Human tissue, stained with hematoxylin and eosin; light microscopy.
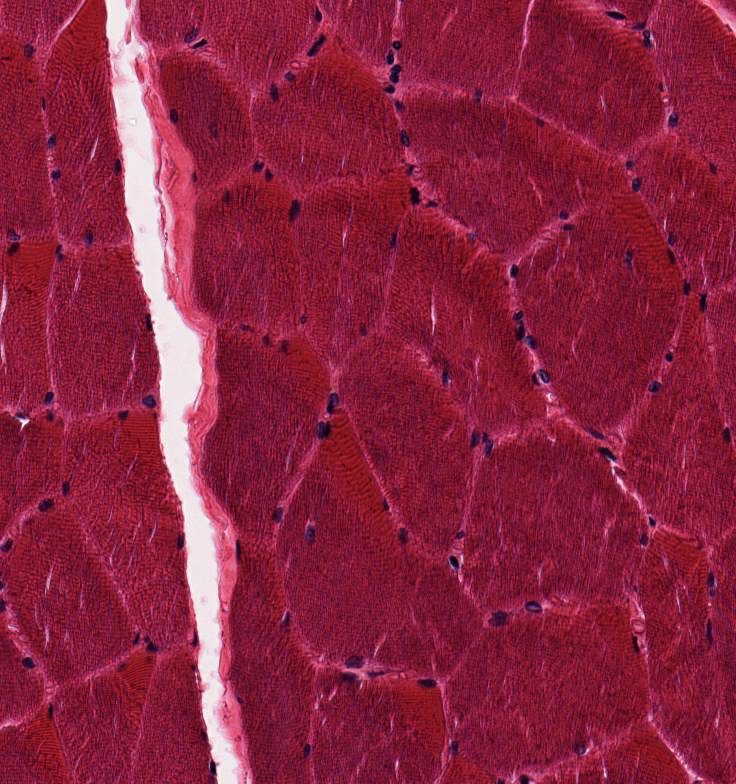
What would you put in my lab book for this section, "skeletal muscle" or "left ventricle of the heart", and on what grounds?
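Skeletal muscle. The main thing is where the nuclei sit: at the edges of the fibres, not in their centres.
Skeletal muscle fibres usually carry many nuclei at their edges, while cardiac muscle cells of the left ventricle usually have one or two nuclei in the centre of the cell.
The nuclei here are small, dark purple, and oval or flattened. The fibre cytoplasm stains deep red throughout, and several fibres show fine parallel striations.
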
